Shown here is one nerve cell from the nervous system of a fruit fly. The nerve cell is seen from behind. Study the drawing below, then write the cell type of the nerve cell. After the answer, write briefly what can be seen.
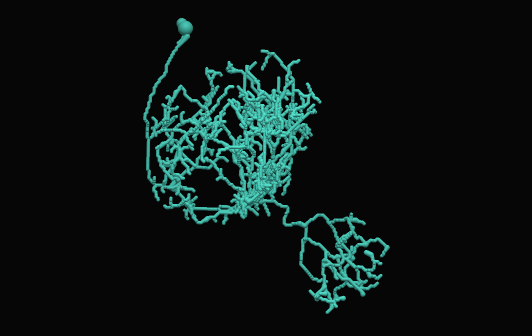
It is of cell type INXXX217. It is a nerve-cord intrinsic neuron. The picture shows dozens of branch ends. As drawn here it is about as wide as it is tall.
